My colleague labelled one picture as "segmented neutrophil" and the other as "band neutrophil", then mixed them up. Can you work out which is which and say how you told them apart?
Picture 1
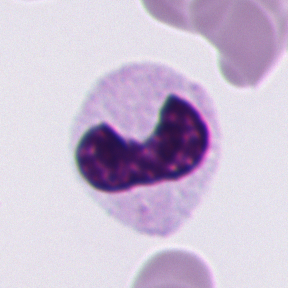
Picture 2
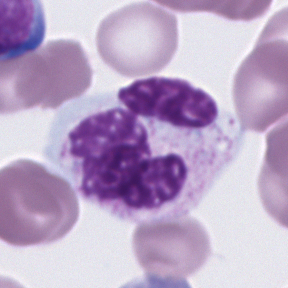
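Take your time with these two: picture 1 holds the band neutrophil and picture 2 the segmented neutrophil. The nucleus shows the main difference: in picture 1 it is a single kidney-shaped piece with its notch on the upper side, while in picture 2 it is divided into several separate lobes.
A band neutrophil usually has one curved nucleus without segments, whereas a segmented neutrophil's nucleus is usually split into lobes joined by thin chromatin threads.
In both cells the chromatin is dark purple and no nucleoli are visible. In the band neutrophil it is dense, with a few small lighter flecks, and in the segmented neutrophil it is coarsely clumped.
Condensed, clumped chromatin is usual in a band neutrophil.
Compare the cytoplasm as well: the band neutrophil shows only fine, faint purplish speckling rather than coarse granules, while the segmented neutrophil's pale, lightly tinted cytoplasm has fine pinkish-violet granules scattered through it.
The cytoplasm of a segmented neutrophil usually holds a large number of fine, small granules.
The band neutrophil's outline is roughly round to oval with a smooth edge, and its picture is slightly soft in focus. At the top left corner of picture 2, another nucleated cell with blue cytoplasm is partly visible.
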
